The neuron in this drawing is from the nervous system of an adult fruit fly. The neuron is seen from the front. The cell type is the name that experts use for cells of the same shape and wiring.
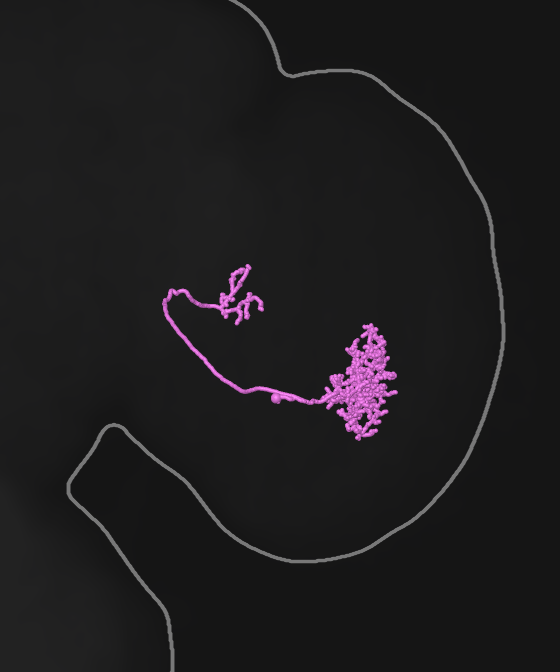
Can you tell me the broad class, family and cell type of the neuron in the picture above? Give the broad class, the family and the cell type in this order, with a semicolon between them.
optic-lobe intrinsic neuron; MeLo; MeLo2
